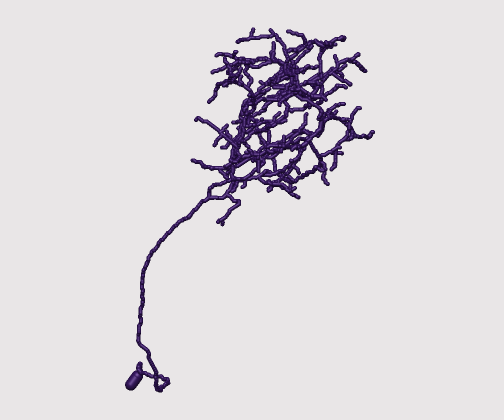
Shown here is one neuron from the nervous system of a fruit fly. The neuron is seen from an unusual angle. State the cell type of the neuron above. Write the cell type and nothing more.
SLP176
